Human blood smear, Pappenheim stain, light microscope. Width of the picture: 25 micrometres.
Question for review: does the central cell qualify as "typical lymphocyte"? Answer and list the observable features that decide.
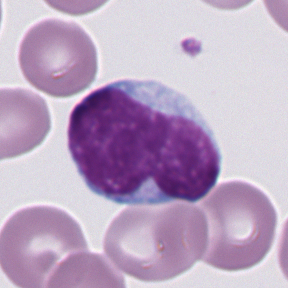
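Yes, typical lymphocyte is the right call for this one. It comes down to the nucleus filling about 80% of the cell's area, which speaks for typical lymphocyte and against hairy cell.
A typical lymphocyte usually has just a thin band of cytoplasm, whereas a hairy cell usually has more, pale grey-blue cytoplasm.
No nucleoli and no distinct granules show, and a hairy cell would suit that too.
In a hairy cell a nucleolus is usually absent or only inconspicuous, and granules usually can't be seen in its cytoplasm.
Otherwise: a smooth, roughly oval cell of about 14 by 11 micrometres, a nucleus of about 14 by 9 micrometres with its left lobe larger than the right, and pale blue cytoplasm.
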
